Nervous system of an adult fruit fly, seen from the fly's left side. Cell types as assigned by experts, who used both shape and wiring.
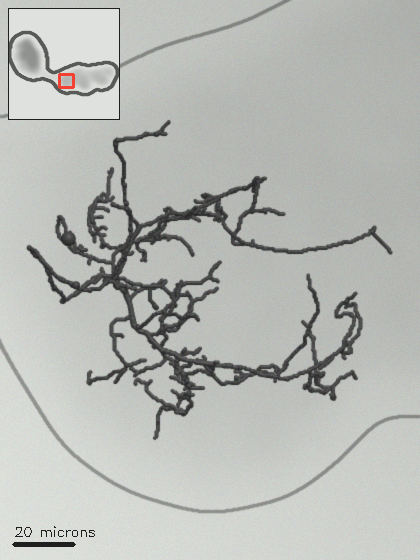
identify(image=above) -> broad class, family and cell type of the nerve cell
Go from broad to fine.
nerve-cord intrinsic neuron; hemilineage 01A; IN01A040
